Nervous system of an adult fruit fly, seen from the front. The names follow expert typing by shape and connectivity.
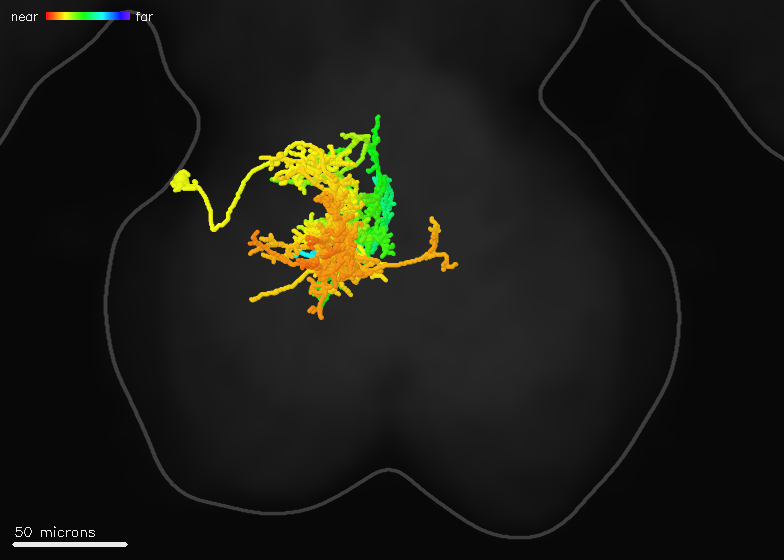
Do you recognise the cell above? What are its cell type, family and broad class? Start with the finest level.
IN11B002; hemilineage 11B; nerve-cord intrinsic neuron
